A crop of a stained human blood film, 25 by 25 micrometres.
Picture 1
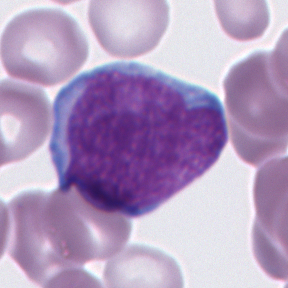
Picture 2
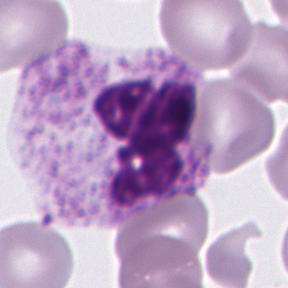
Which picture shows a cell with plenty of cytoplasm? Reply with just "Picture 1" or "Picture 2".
Picture 2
